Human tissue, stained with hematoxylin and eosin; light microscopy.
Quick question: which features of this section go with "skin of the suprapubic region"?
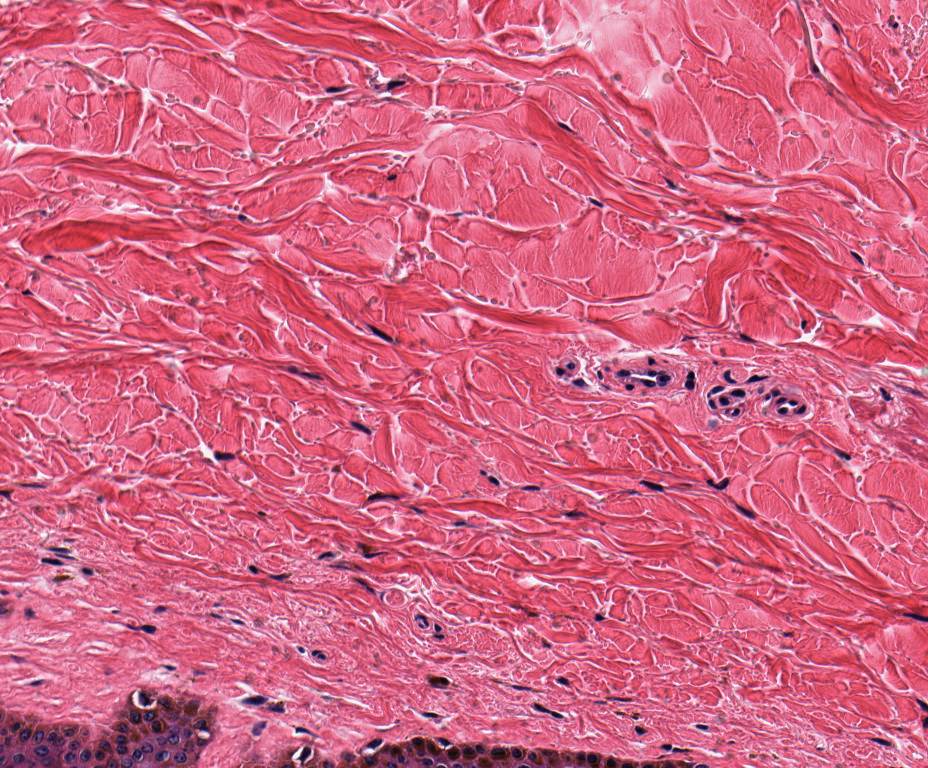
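This section is skin of the suprapubic region.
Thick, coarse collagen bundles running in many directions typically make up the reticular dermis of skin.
That agrees with most of the field here, which is filled by thick, deeply eosinophilic collagen bundles separated by narrow clear clefts. Small dark spindle-shaped fibroblast nuclei lie sparsely between those bundles. The epithelium lies at the bottom edge, and its basal cells contain brown pigment. Just above the epithelium runs a band of finer, paler collagen, more loosely arranged than in the rest of the field.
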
